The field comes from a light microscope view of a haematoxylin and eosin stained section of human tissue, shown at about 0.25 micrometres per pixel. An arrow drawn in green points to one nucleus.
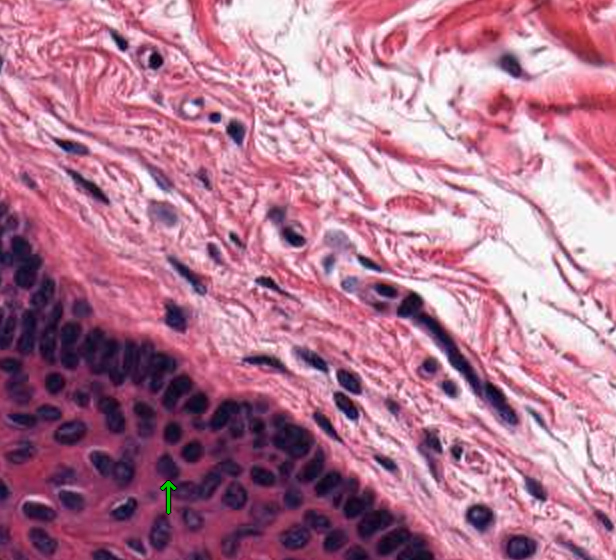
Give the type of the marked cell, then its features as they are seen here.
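The marked cell is a keratinocyte. The nucleus is oval and stains dark purple, about the same size as the crowded nuclei around it. The cytoplasm is pink and fairly even, with no sharp outline separating it from the neighbouring cells. The cell sits within a densely packed sheet of similar cells, a few cells in from the edge that borders the pink, loose fibres above.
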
